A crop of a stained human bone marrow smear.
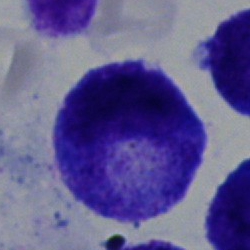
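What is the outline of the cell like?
Roughly round, with a slightly uneven, fuzzy edge.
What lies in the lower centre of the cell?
A paler, finely stippled zone.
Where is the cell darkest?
In its upper part.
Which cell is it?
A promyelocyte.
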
